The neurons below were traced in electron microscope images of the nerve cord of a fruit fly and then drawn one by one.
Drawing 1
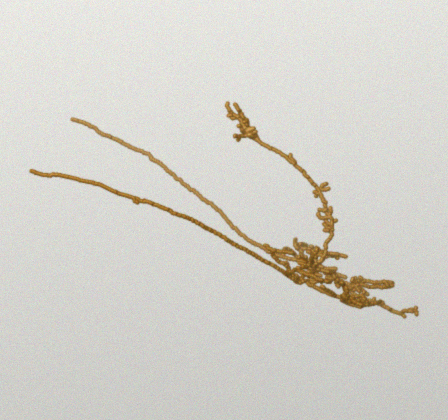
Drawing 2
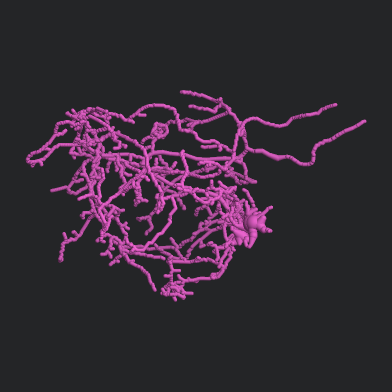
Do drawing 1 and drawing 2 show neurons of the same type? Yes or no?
no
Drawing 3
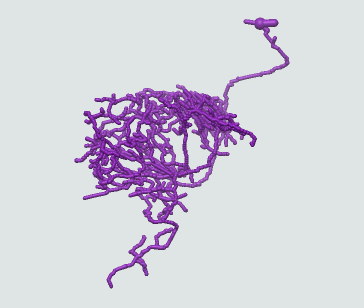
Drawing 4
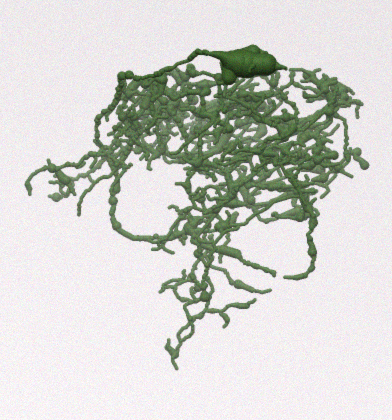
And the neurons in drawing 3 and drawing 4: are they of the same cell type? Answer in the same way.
yes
